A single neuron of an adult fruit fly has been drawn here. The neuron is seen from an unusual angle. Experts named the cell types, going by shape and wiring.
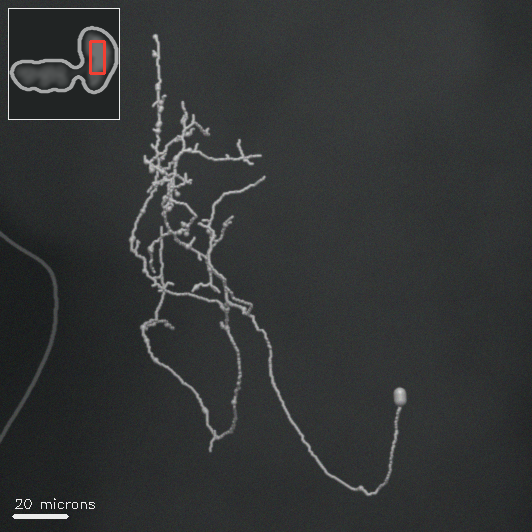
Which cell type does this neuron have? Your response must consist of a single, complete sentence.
This neuron is categorized as cell type CB2859.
